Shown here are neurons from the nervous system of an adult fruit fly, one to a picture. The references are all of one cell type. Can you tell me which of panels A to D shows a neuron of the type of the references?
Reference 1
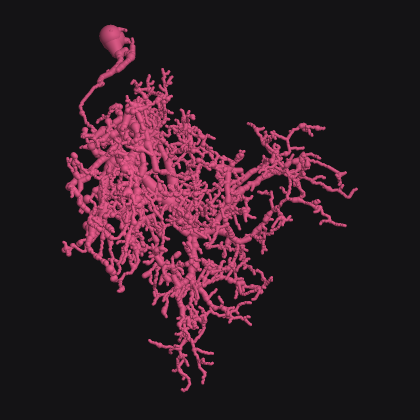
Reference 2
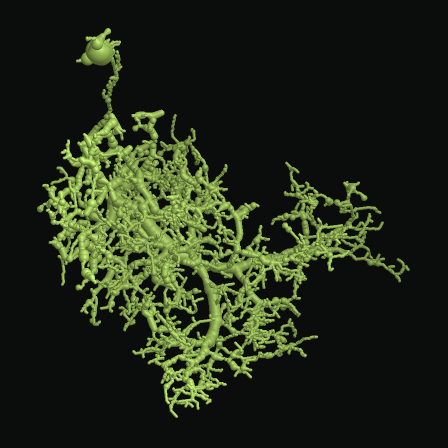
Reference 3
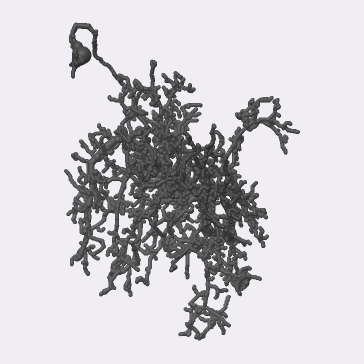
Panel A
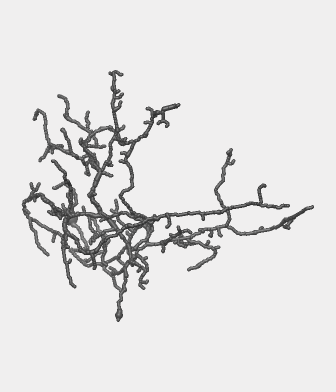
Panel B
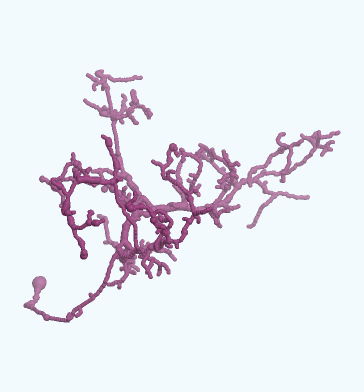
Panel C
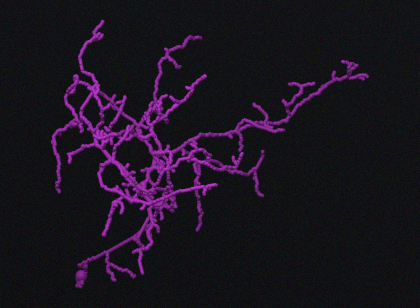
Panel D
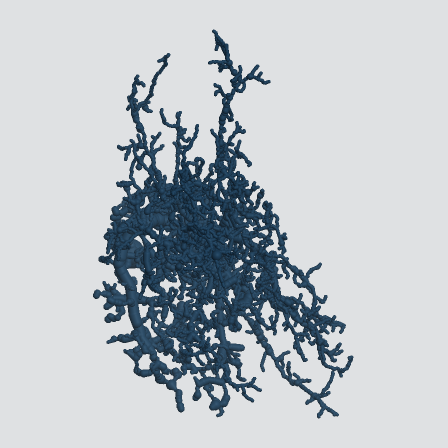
D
